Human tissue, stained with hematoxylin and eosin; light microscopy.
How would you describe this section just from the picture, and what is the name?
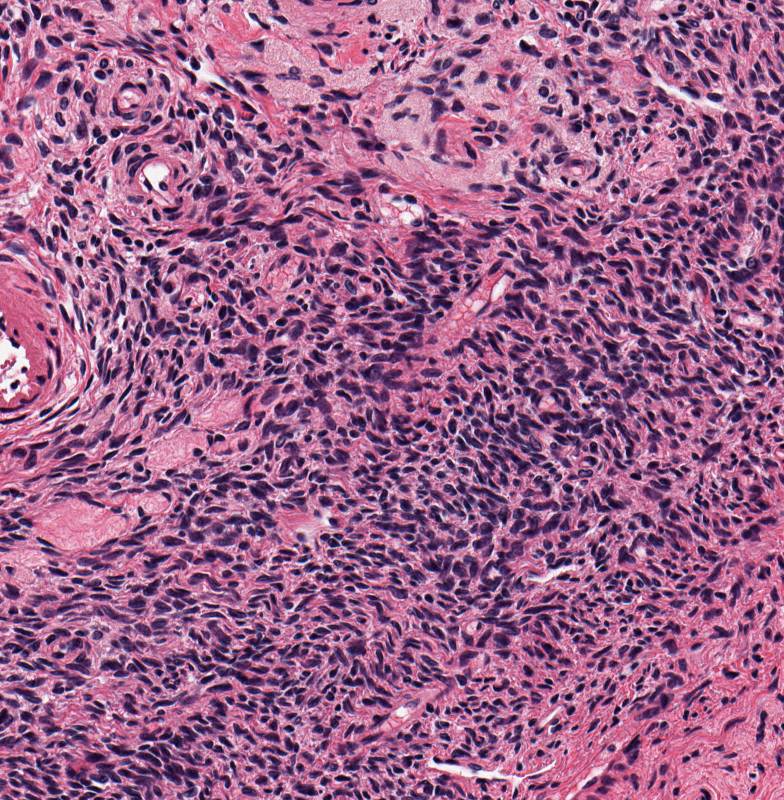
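Dense, cellular sheet of spindle cells fills most of the field, most crowded centrally. Cells run in short, haphazardly intersecting bundles, not long parallel fascicles. Cytoplasm scant, ill-defined, pink. Upper left: small vessels ringed by concentric layers of spindle cells. Tissue: ovary.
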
